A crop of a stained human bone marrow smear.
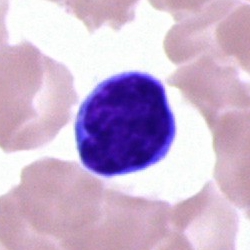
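Lymphocyte. First, the nucleus fills almost the whole cell, leaving at most a very thin rim of cytoplasm. Second, its chromatin is dense, dark purple and coarsely clumped. Third, no nucleoli can be seen. Last, no granules are visible anywhere in the cell.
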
